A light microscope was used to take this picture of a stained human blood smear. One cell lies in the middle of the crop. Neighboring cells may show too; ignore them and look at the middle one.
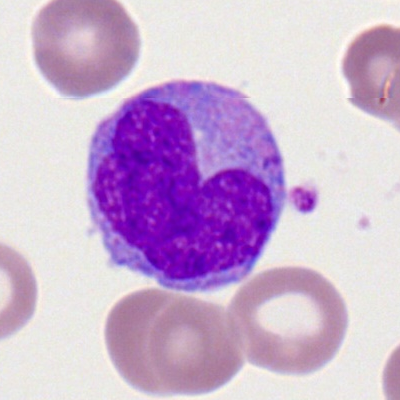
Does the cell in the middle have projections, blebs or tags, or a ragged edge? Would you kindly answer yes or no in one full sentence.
No, this cell has a smooth edge with no projections, blebs or tags.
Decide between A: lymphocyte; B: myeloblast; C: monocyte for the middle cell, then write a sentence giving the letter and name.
Option C is accurate; the centrally placed cell is a monocyte.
